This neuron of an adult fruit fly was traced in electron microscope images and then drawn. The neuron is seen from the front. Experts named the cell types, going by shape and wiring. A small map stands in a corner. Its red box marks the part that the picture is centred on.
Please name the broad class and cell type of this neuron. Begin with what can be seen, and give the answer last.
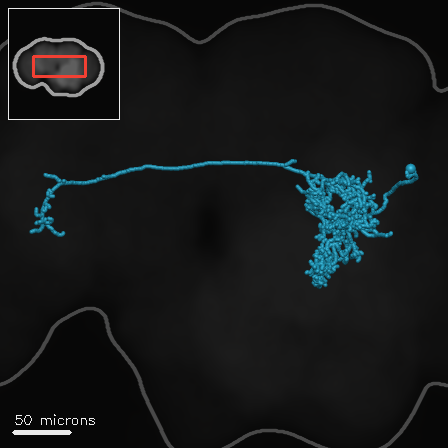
The cell body is on the right of the picture. By the scale bar it is about 350 microns wide in this view. This is a central-brain intrinsic neuron. It is of cell type AVLP429.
